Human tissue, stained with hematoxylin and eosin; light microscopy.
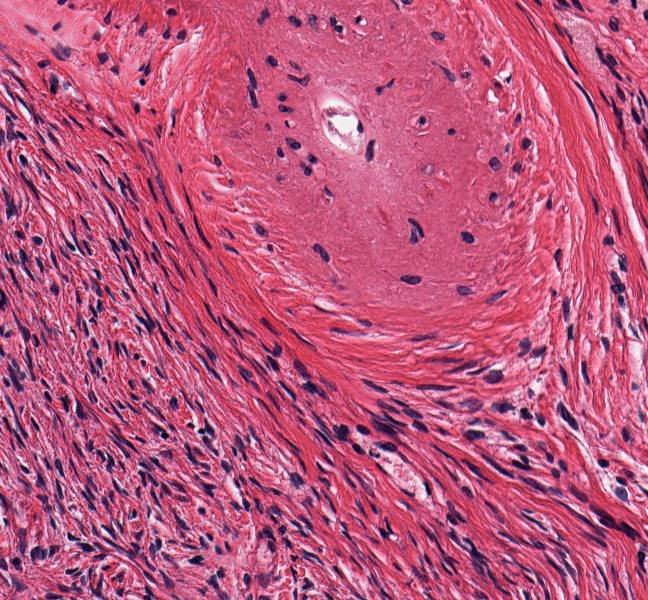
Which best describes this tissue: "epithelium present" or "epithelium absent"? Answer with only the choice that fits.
Epithelium absent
